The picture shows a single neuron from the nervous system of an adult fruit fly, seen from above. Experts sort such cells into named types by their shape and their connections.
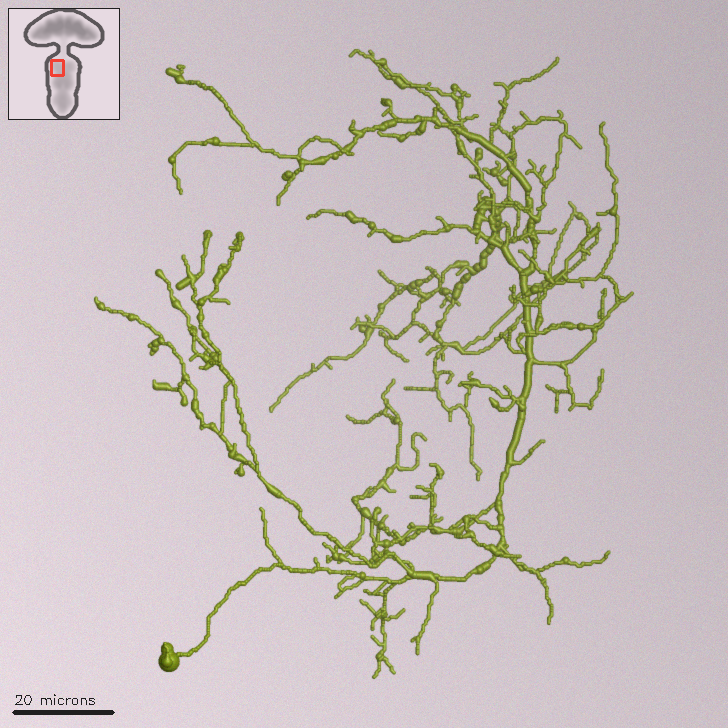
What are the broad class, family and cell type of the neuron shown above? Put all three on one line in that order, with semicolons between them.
nerve-cord intrinsic neuron; hemilineage 11A; IN11A007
